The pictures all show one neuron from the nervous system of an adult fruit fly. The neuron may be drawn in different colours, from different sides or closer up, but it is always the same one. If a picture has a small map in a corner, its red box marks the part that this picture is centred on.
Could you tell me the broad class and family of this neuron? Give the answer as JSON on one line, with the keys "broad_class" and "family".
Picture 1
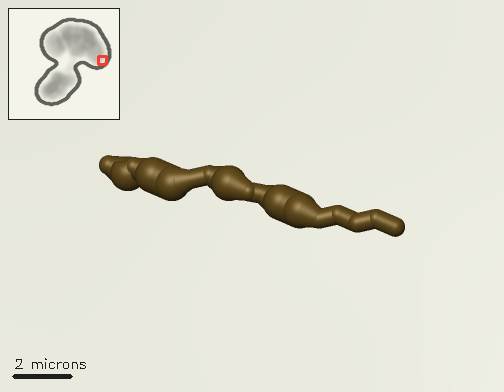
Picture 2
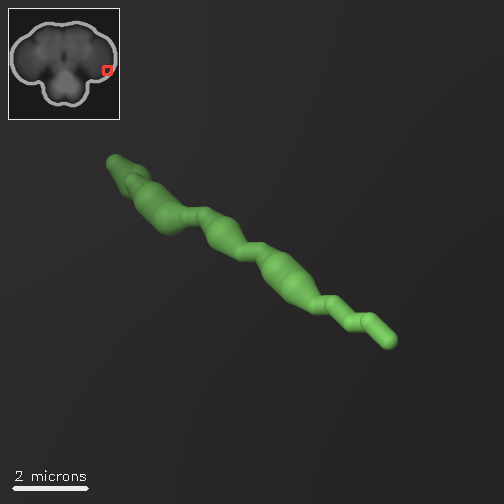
{"broad_class": "photoreceptor or other optic-lobe sensory neuron", "family": "class visual"}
